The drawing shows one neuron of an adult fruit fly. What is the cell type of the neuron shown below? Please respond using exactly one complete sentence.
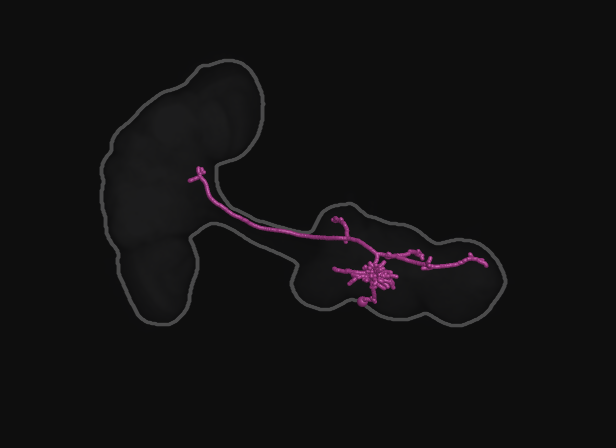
This neuron belongs to the cell type AN07B045.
